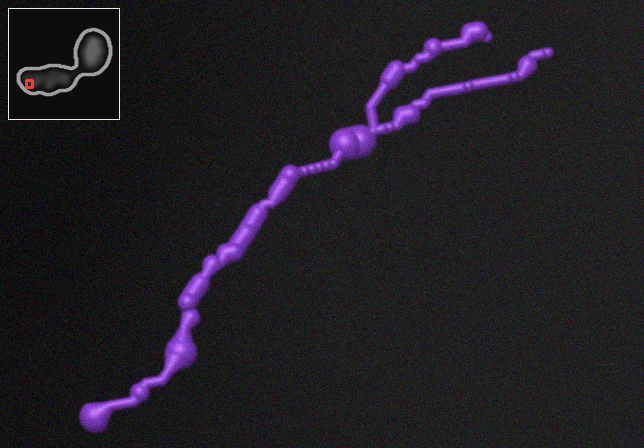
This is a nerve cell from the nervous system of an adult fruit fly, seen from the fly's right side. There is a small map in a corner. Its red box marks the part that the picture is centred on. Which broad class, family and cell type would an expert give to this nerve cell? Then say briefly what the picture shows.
Its broad class is sensory neuron entering the nerve cord. Its family is called class mechanosensory tactile. It is of cell type SNta27. No cell body is drawn. There are a dozen or fewer branch ends.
